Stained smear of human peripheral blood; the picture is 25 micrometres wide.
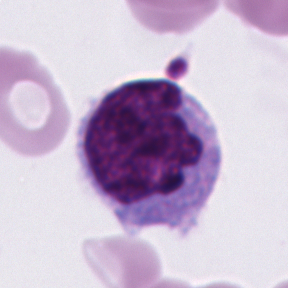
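Monocyte, checked feature by feature: the nucleus lies toward the upper left of the cell and has a knobbly, indented border on its right side. It fills about 60% of the cell's area. The cytoplasm is pale greyish-blue and holds fine, faint granules.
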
